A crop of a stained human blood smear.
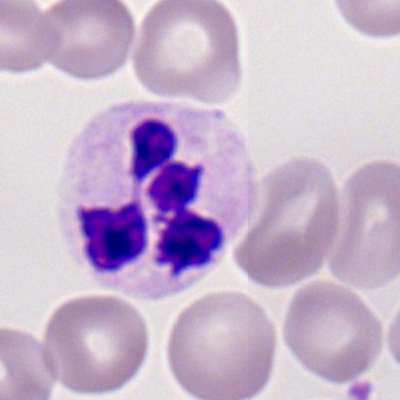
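Segmented neutrophil in a stained human blood smear. I count four separate lobes in the nucleus, and the chromatin looks dark purple and coarsely clumped. The cytoplasm is plentiful and pale pinkish-lilac, with fine, faint lilac granules scattered through it.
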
